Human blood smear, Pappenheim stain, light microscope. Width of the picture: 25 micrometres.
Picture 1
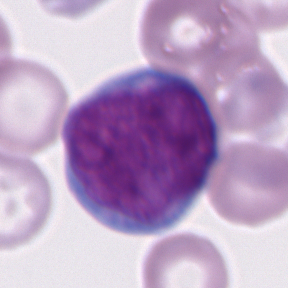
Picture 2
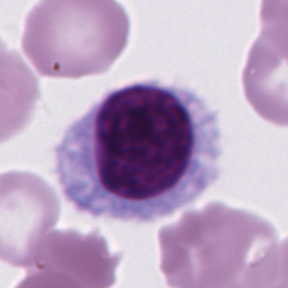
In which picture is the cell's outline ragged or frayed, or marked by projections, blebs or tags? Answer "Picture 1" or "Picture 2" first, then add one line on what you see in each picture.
Picture 2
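What picture 1 shows: The cell's outline is smooth, without surface projections.
What picture 2 shows: The edge of the cytoplasm is finely fringed rather than smooth.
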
